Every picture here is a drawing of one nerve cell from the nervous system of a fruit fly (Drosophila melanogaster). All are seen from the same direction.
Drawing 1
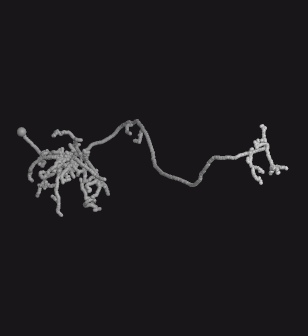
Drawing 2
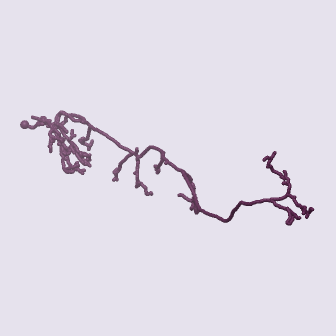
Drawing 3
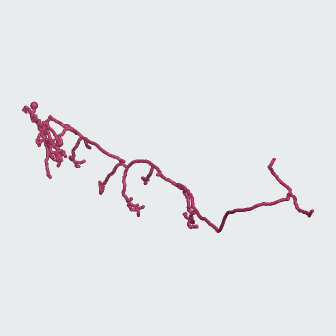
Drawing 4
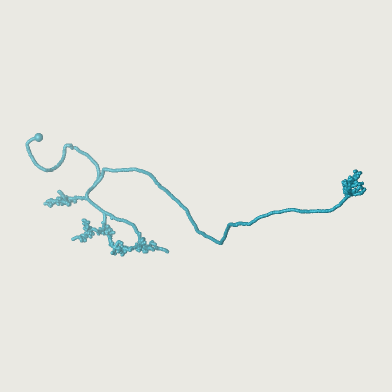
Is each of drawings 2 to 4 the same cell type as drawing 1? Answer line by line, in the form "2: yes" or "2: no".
2: no
3: no
4: no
